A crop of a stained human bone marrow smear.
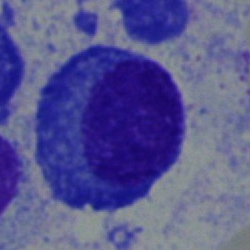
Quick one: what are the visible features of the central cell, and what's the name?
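The nucleus lies off-centre, toward the right of the cell. Its chromatin stains a fairly even dark purple, without coarse clumps. Deep blue cytoplasm forms a broad rim that is widest on the left. This is a plasma cell.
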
